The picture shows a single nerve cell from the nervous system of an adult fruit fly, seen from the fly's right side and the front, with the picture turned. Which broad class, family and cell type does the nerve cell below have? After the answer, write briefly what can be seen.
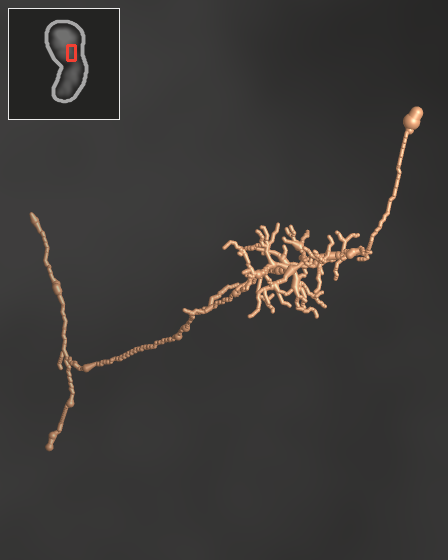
Its broad class is optic-lobe intrinsic neuron. The family is TmY. The cell type is TmY3. The cell body is at the upper right of the picture. Dozens of branch ends can be seen.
